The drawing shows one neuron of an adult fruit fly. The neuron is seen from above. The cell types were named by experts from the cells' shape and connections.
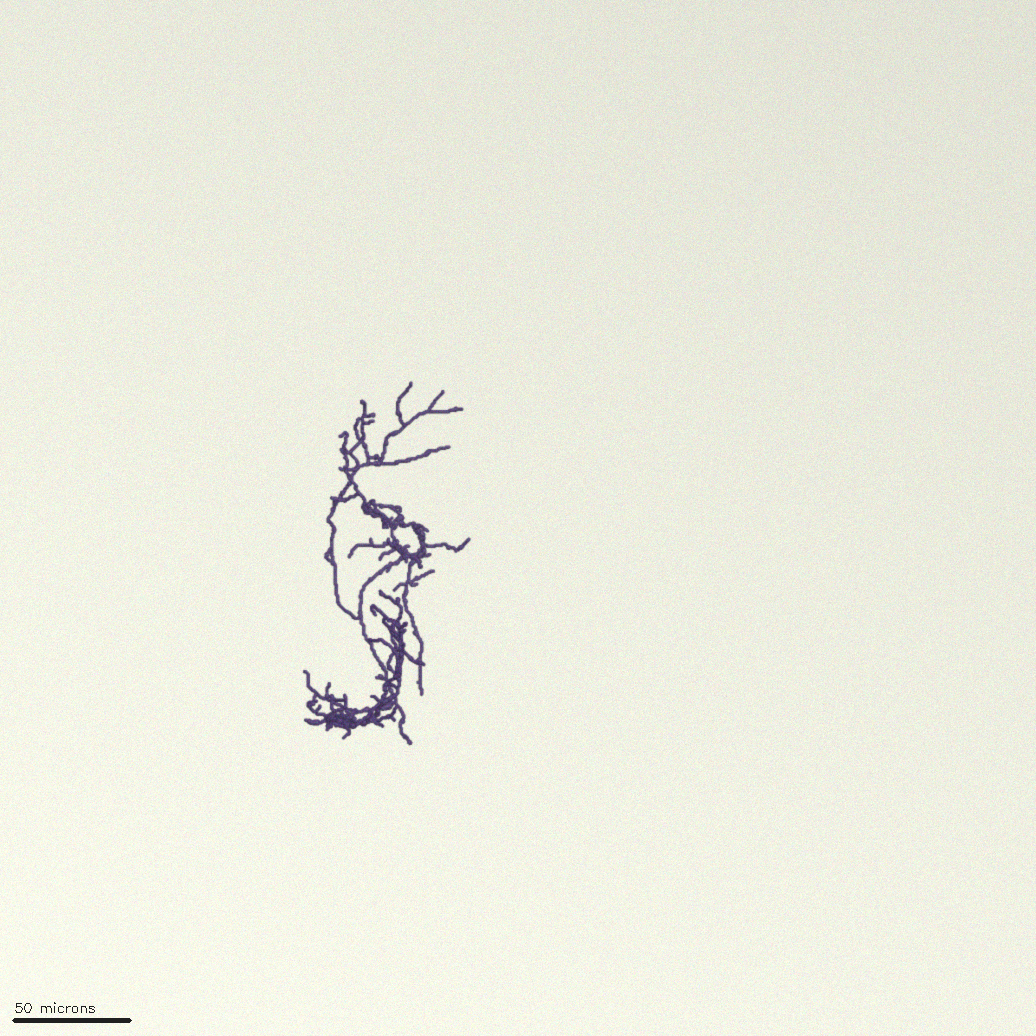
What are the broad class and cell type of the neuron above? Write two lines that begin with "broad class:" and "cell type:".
broad class: central-brain intrinsic neuron
cell type: GNG494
